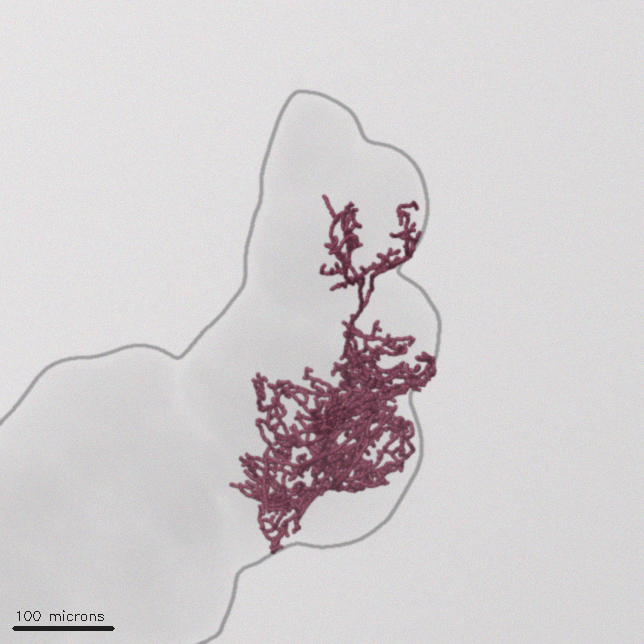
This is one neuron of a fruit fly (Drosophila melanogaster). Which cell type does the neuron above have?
INXXX045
